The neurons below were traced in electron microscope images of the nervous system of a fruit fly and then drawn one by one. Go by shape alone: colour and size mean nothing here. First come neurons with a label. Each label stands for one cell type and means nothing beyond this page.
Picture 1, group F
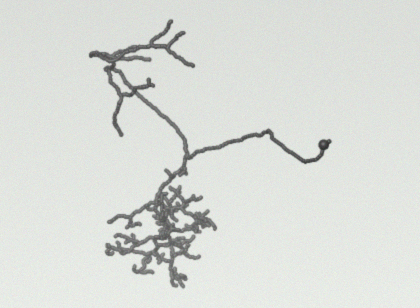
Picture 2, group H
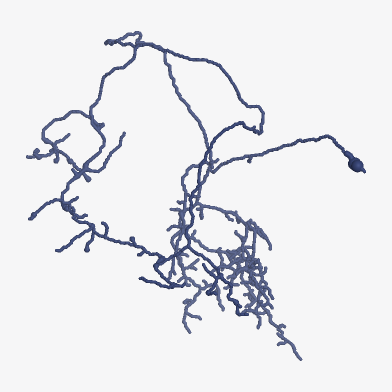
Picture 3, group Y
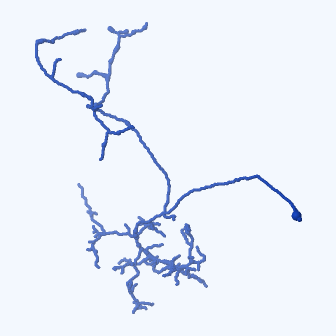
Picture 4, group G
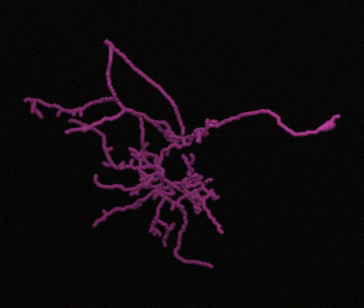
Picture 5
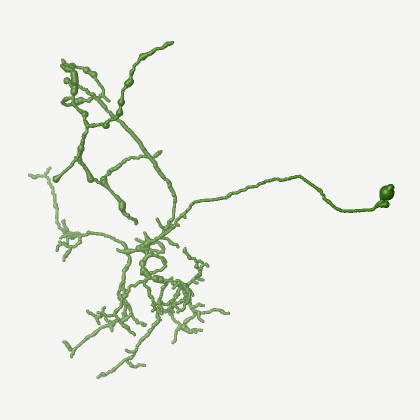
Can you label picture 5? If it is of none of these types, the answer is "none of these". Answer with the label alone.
group F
